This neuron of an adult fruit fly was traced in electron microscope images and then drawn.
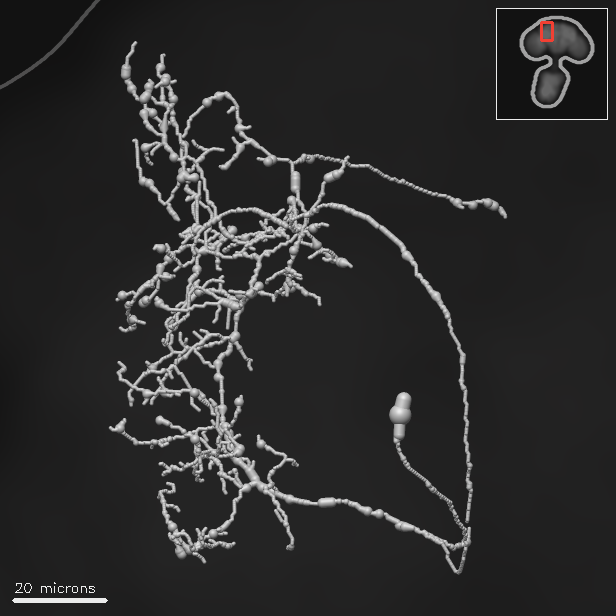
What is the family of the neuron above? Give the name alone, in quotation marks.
"hemilineage LALa1_anterior"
